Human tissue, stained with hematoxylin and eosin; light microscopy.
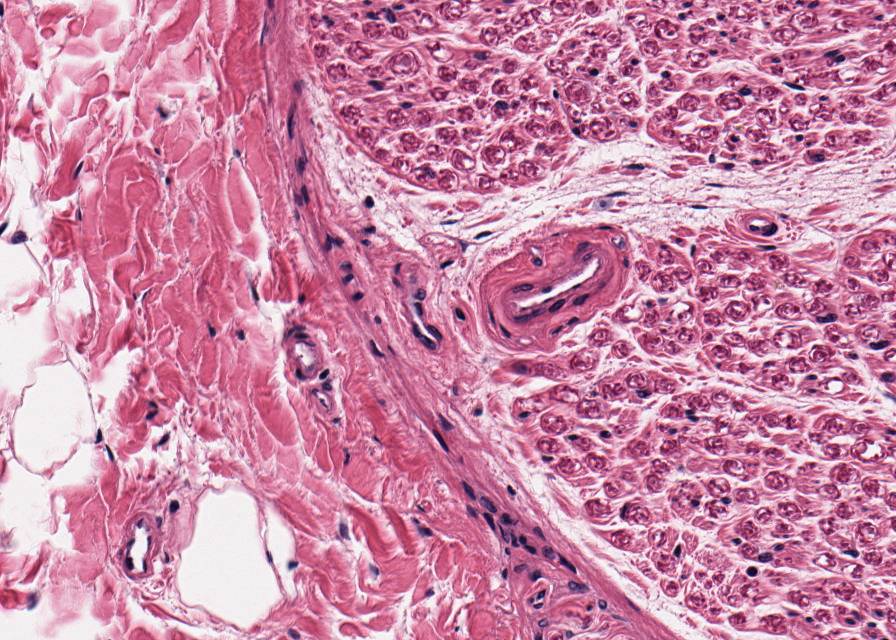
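Tibial nerve: the right two-thirds of the field is filled with nerve fibres cut in cross section, showing as closely packed round profiles. Small dark nuclei lie sparsely among these profiles. Along the left border of the nerve bundles, a band of elongated dark nuclei runs diagonally from top centre to bottom centre. I count two small thin-walled vessels within the fibrous tissue on the left side.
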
